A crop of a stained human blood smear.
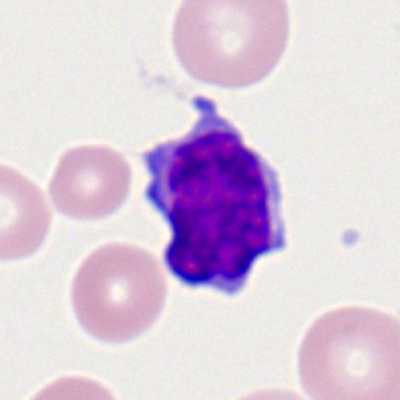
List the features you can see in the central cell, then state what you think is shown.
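The cell has an angular, irregular outline rather than a round one. Most of its area is taken up by the nucleus, and no granules are seen in the cytoplasm. A small pointed tag of cytoplasm projects from the top of the cell. It is a lymphocyte.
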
